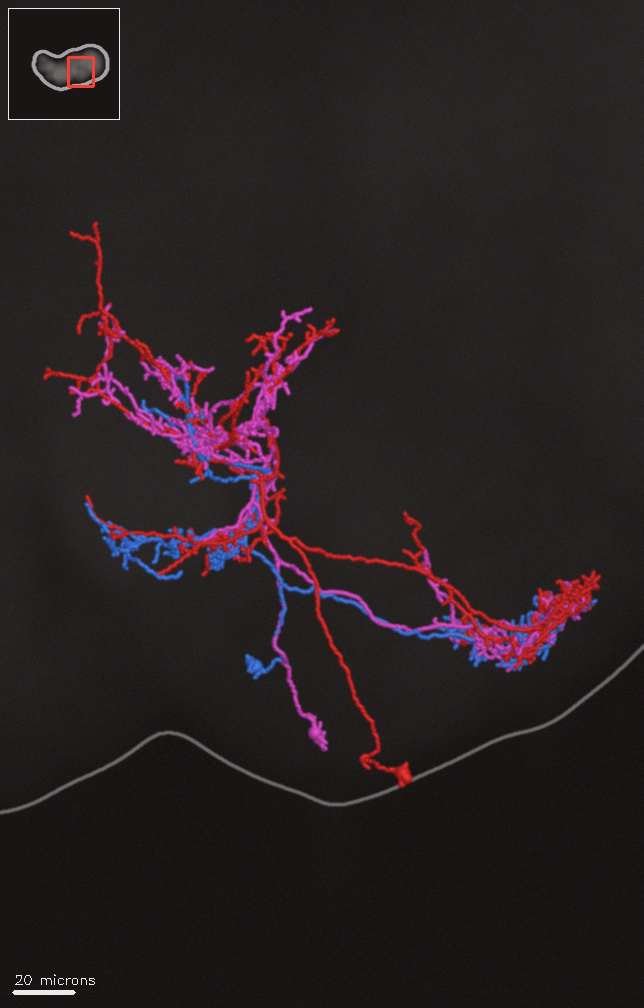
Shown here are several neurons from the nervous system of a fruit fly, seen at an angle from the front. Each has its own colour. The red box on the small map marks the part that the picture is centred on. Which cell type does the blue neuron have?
GNG527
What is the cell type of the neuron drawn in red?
GNG497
